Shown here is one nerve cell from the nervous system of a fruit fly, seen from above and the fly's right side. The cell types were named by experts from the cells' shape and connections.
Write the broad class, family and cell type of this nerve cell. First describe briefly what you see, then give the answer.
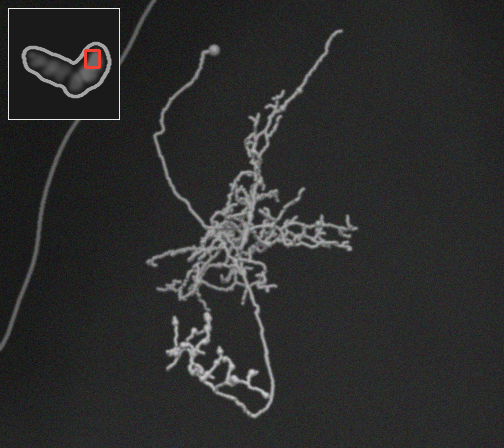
The cell body can be seen at the top of the picture. The picture shows dozens of branch ends. Its broad class is central-brain intrinsic neuron. The family is hemilineage CLp2. It is of cell type SMP279_a.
